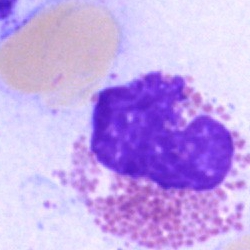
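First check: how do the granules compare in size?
They are of fairly even size throughout the cell.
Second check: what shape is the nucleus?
It is single and irregular, with a notch in its upper right border.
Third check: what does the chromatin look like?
Deep purple and dense, broken only by small pale spots.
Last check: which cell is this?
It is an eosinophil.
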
